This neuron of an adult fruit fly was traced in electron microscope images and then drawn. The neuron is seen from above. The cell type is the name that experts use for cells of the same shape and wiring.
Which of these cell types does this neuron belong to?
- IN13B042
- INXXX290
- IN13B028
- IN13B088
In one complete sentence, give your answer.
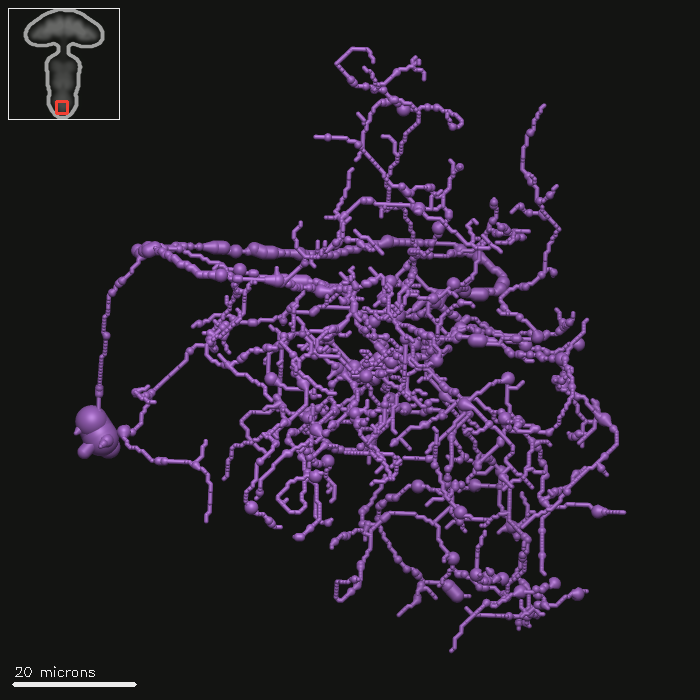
The cell type INXXX290 is the type of this neuron.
